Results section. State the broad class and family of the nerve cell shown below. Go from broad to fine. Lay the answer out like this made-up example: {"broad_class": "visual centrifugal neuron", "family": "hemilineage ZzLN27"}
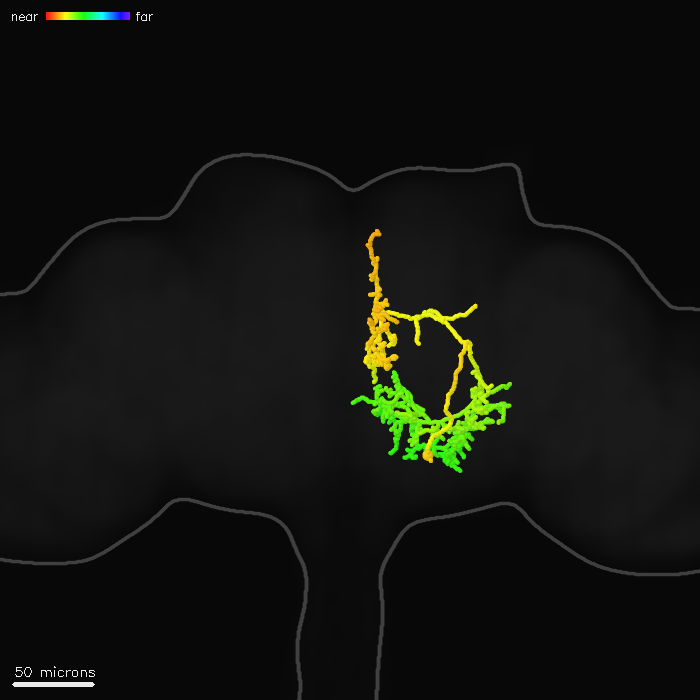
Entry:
{"broad_class": "central-brain intrinsic neuron", "family": "hemilineage DM6_dorso_lateral"}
